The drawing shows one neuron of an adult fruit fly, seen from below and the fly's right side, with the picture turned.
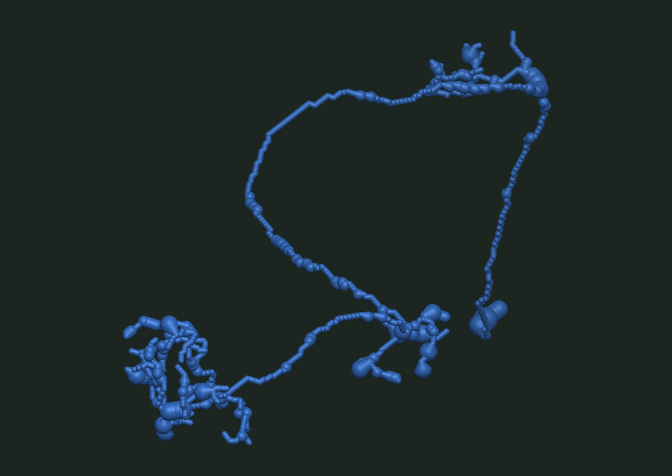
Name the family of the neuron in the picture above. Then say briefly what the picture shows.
The name of its family is class CX. Its broad class is central-brain intrinsic neuron. The picture shows dozens of branch ends. In this view it is about as wide as it is tall.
